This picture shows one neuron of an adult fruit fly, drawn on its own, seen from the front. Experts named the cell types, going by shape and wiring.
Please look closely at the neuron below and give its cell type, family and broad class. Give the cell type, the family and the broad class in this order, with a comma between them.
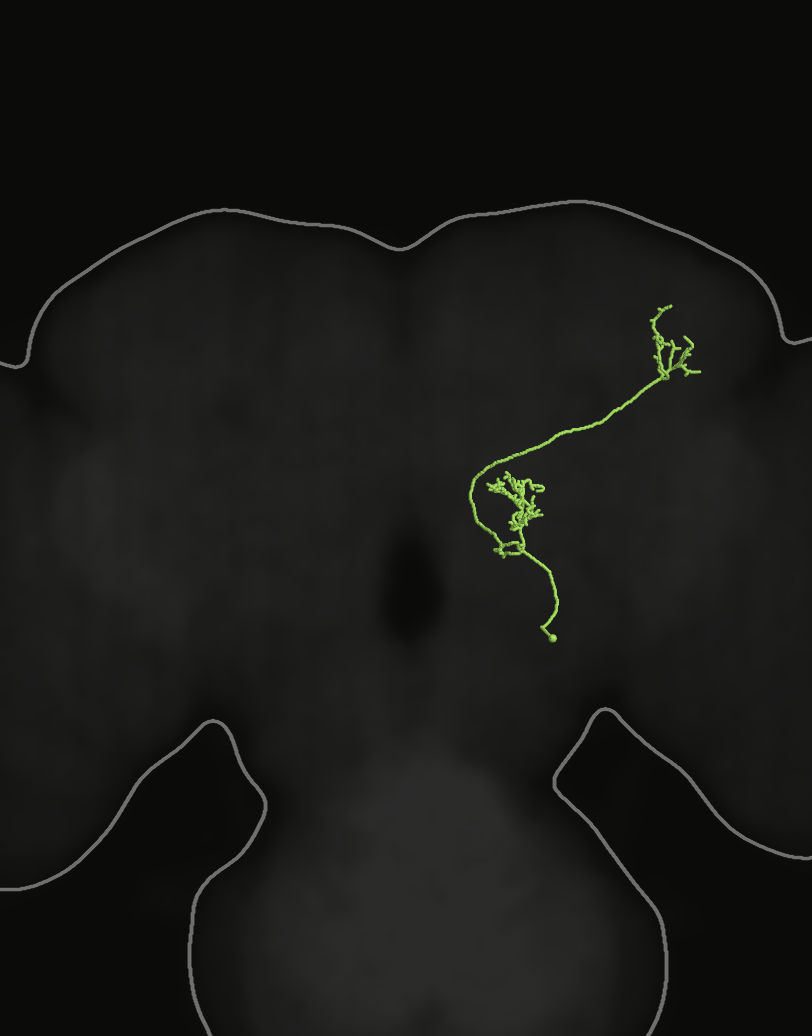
M_vPNml76, hemilineage ALv1, central-brain intrinsic neuron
